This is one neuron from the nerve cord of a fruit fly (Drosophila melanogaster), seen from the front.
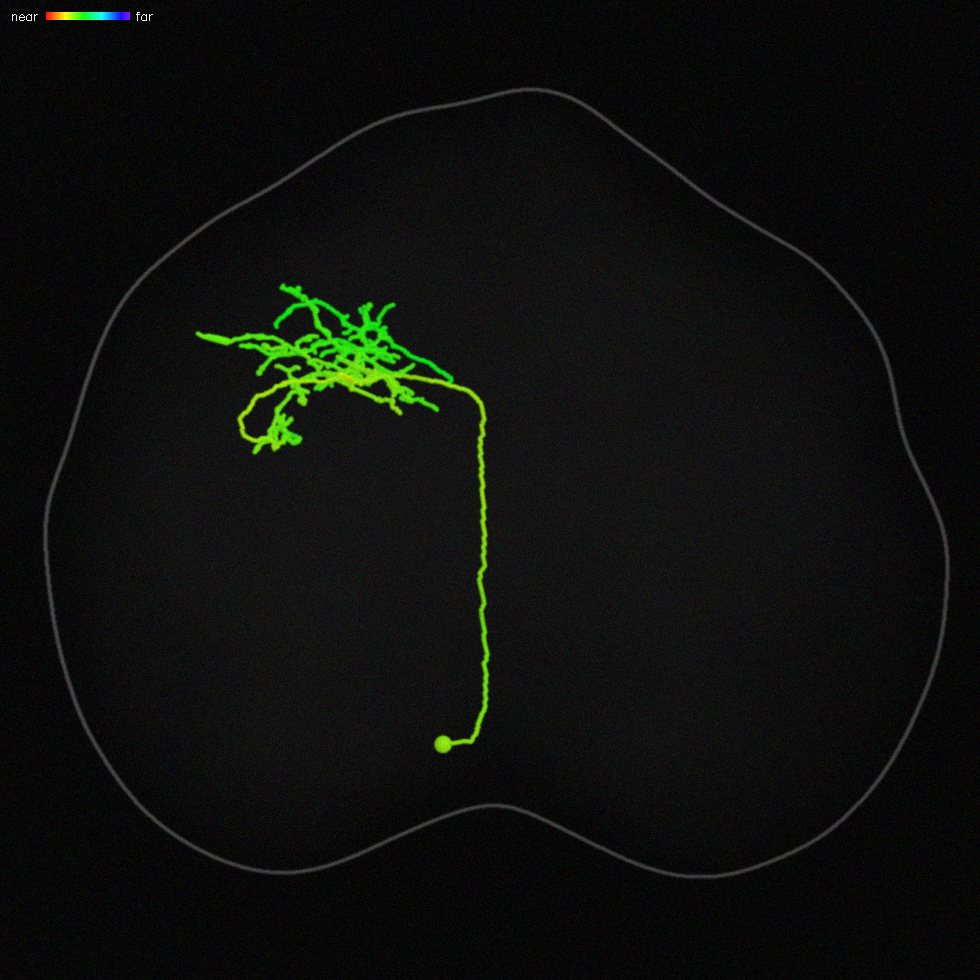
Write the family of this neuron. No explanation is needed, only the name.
hemilineage 02A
